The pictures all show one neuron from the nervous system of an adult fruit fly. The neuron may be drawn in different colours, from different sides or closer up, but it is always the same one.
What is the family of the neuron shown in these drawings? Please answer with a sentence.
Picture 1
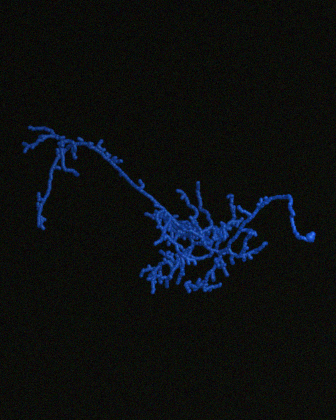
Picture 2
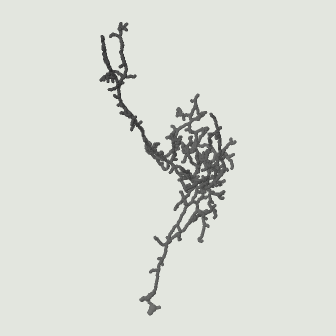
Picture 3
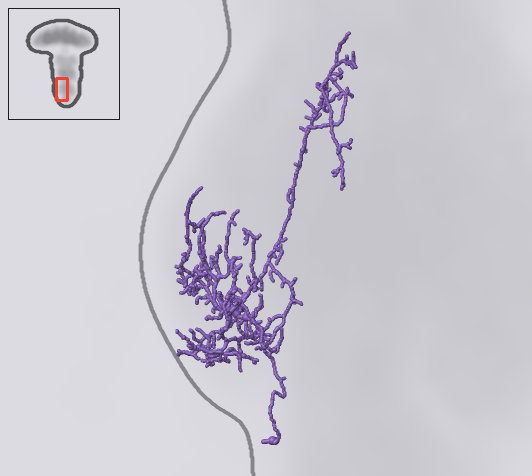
The family is hemilineage 13A.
